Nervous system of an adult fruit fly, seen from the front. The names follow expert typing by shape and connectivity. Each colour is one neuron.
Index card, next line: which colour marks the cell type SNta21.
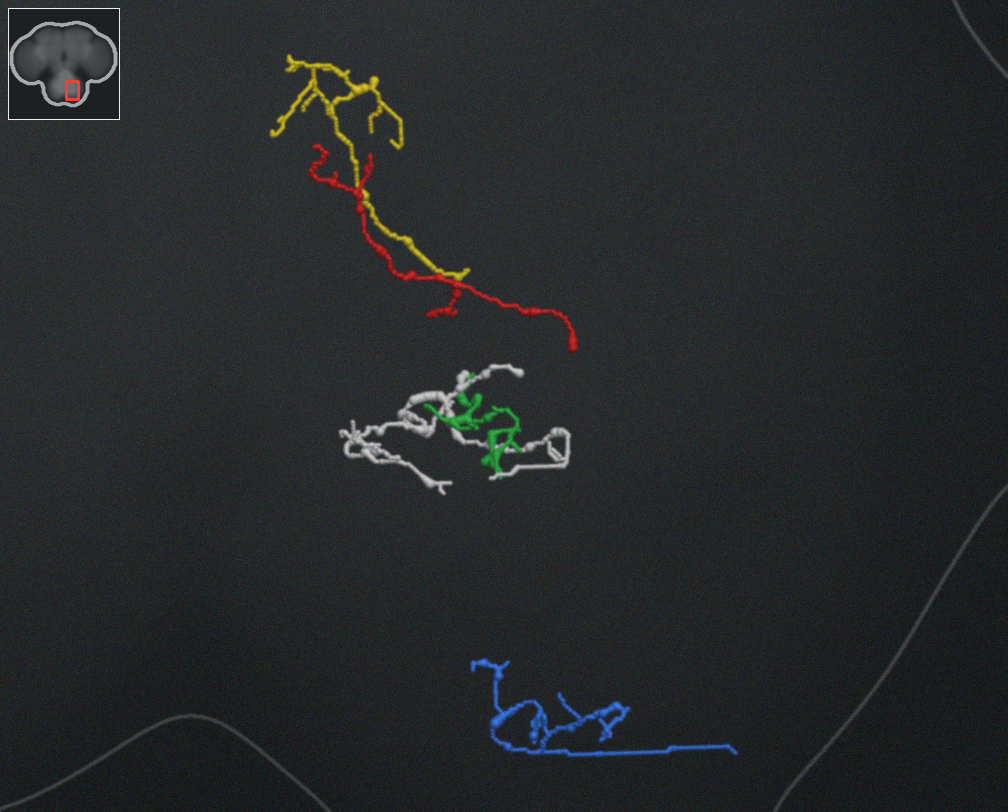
blue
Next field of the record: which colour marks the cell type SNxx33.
white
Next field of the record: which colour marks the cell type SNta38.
red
